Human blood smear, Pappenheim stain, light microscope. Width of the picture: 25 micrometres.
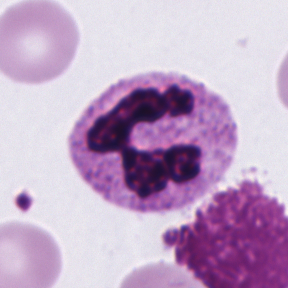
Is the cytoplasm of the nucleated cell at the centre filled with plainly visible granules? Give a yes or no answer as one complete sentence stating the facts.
Yes, visible granules are present in great number in its cytoplasm.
